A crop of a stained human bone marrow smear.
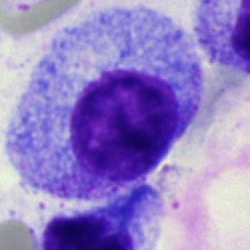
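Promyelocyte: the middle cell of this stained bone marrow smear under the light microscope. The outline is broadly oval. The nucleus lies off-centre, toward the lower right of the cell. Cytoplasm is abundant relative to the nucleus and pale lilac-blue.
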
